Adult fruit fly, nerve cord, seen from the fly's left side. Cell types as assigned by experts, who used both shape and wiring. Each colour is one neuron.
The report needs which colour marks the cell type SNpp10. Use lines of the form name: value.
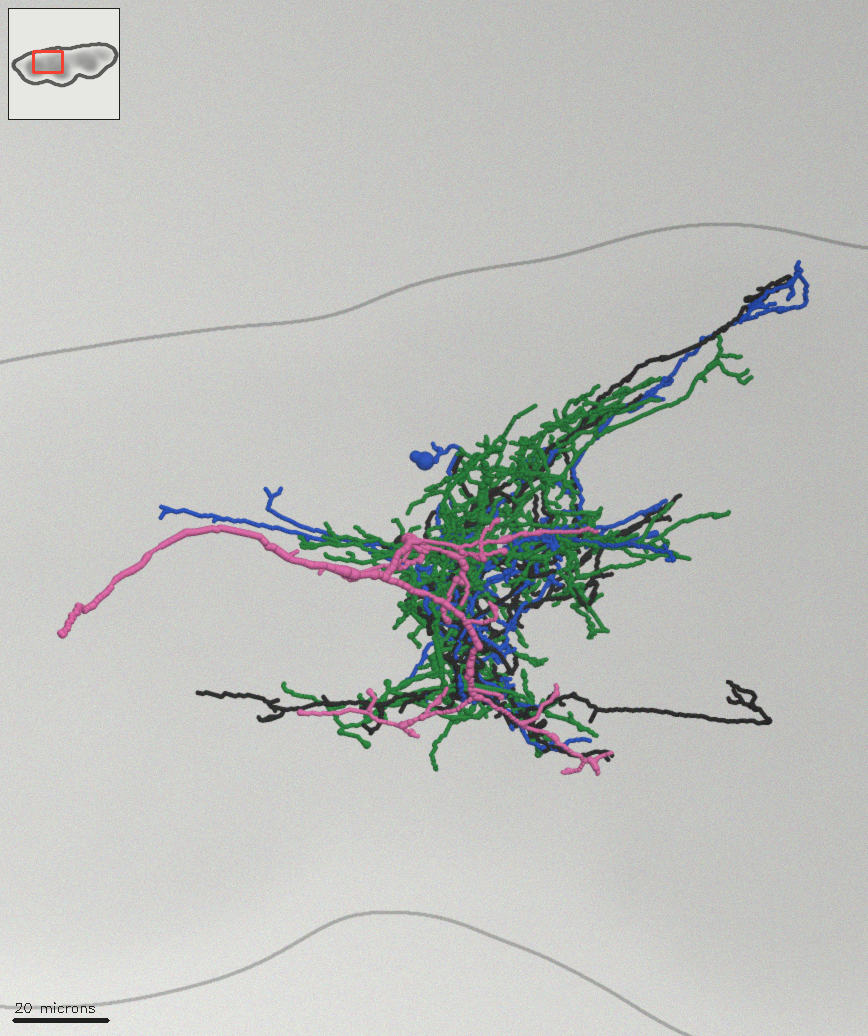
colour: pink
